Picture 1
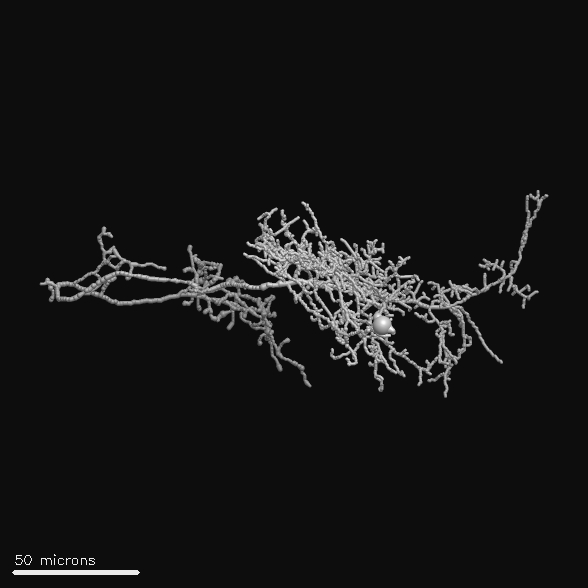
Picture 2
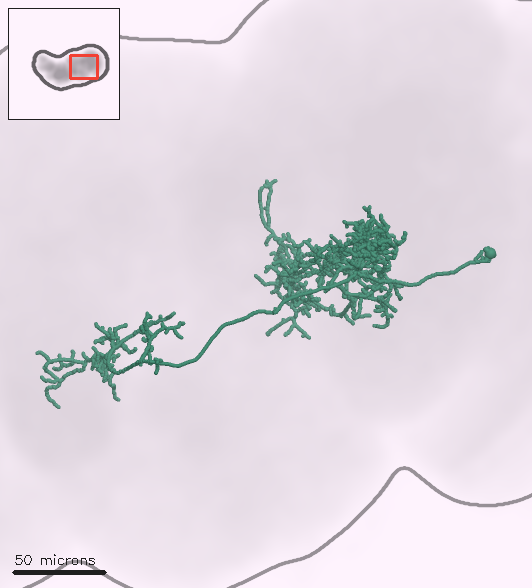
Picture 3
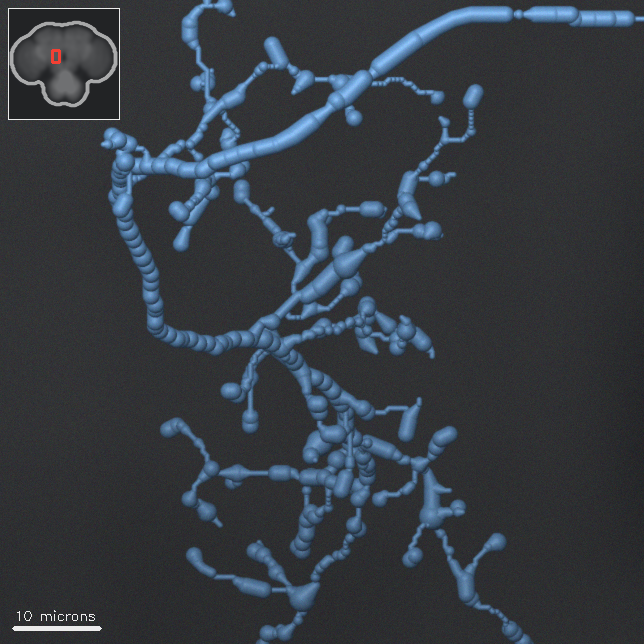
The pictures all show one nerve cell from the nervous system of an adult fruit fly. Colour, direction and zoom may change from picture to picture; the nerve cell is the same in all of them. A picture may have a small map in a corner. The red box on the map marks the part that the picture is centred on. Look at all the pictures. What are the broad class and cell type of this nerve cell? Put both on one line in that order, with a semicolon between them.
central-brain intrinsic neuron; LAL126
